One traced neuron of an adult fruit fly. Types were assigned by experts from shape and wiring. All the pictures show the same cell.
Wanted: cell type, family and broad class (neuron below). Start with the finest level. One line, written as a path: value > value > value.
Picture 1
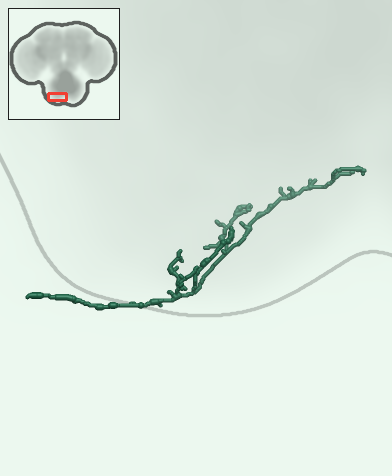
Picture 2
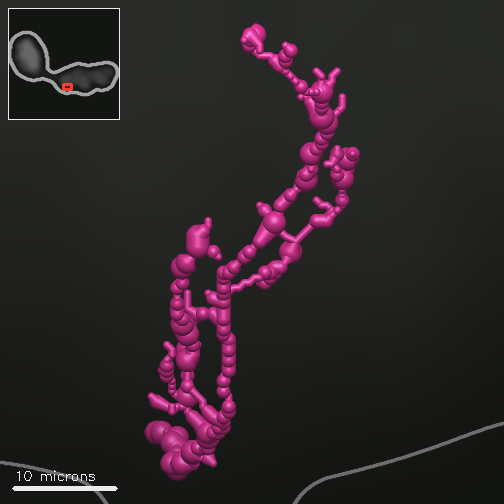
LgLG6 > class gustatory > sensory neuron entering the nerve cord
